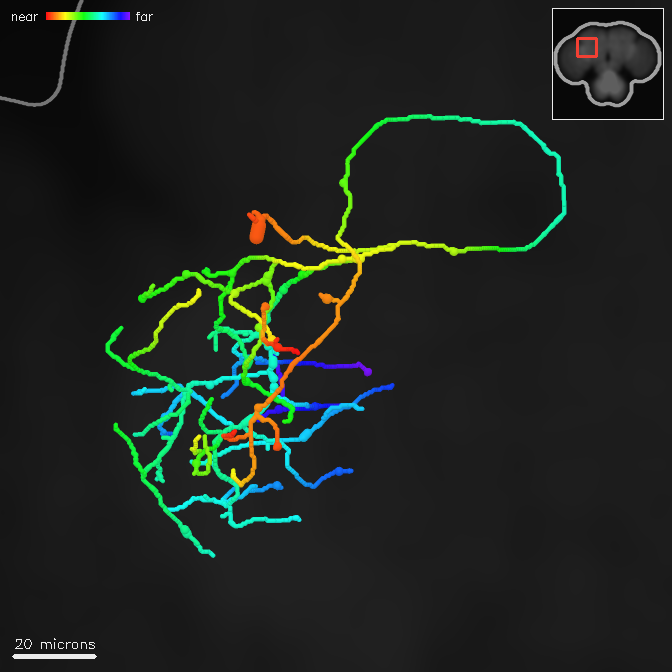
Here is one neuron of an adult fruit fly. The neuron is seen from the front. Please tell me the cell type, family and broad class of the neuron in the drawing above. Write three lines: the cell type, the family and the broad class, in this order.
AVLP231
hemilineage VLPl&d1_dorsal
central-brain intrinsic neuron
